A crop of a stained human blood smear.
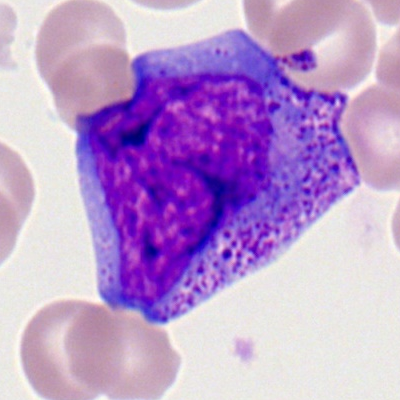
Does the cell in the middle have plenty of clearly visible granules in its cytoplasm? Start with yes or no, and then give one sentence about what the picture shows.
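Yes. Many small dark purple granules are scattered through the cytoplasm, most densely on the lower right side.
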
